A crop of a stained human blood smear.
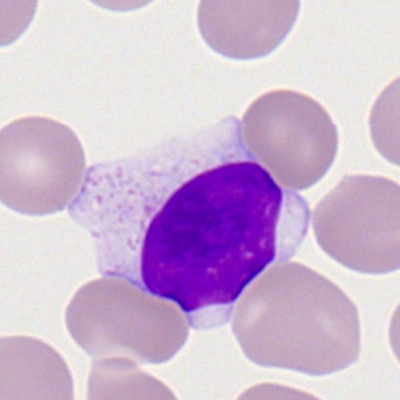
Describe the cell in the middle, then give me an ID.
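Look first at the nucleus, which sits toward the right side of the cell. Plentiful cytoplasm lies mostly to its left; it is very pale lilac and holds scattered fine reddish-purple granules. Here we have a lymphocyte.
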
